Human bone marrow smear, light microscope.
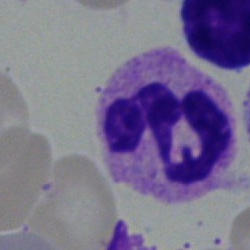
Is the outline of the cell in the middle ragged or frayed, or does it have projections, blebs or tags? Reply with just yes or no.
No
